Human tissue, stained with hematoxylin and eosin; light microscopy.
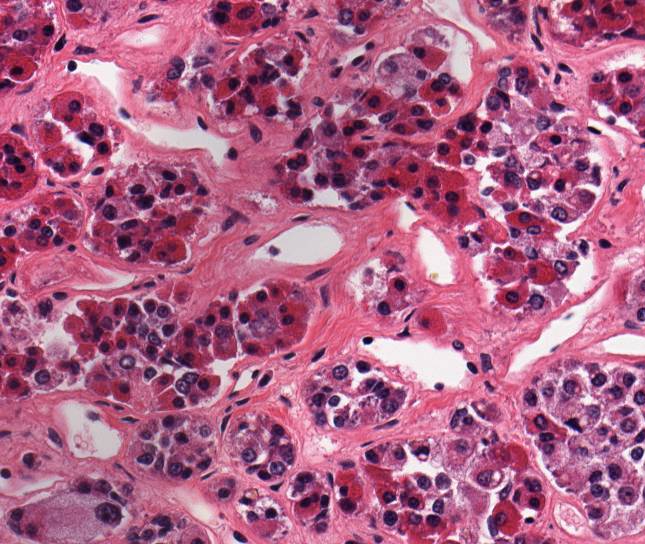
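Pituitary. Look at the arrangement: across the whole field, cells gather in rounded nests and cords divided by strands of pink fibrous stroma. The nests are solid clusters with no central lumen. Many cells, scattered through nests everywhere, have intensely red, eosinophilic cytoplasm; beside them in the same nests are cells with pale, purplish or vacuolated cytoplasm.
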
